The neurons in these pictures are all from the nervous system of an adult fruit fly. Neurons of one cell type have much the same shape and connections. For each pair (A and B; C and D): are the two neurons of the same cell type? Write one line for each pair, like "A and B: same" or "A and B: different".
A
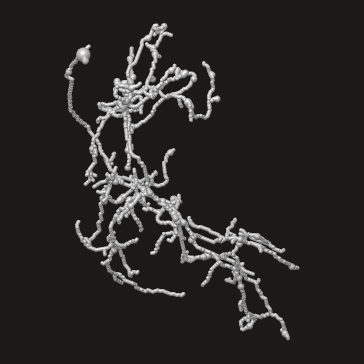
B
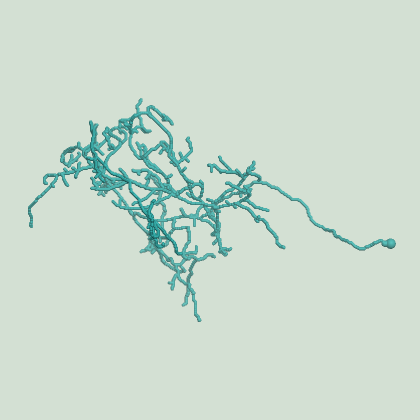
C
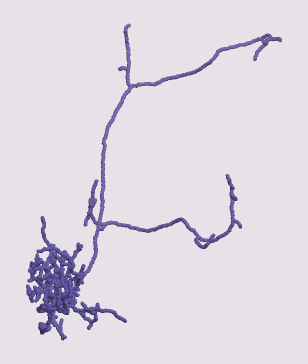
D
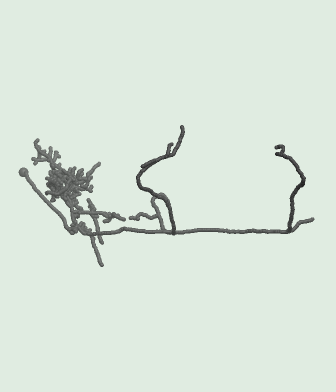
A and B: different
C and D: same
